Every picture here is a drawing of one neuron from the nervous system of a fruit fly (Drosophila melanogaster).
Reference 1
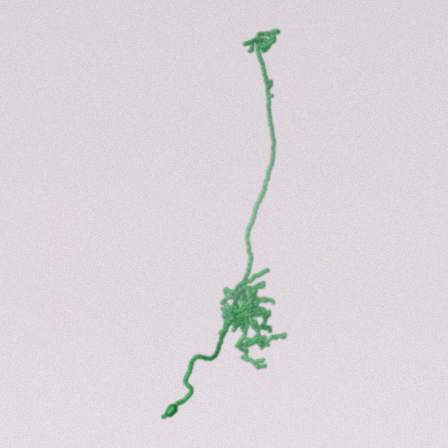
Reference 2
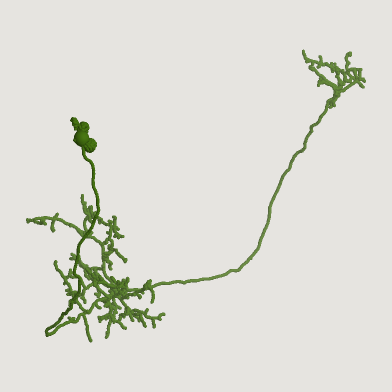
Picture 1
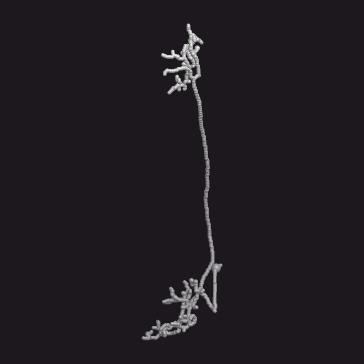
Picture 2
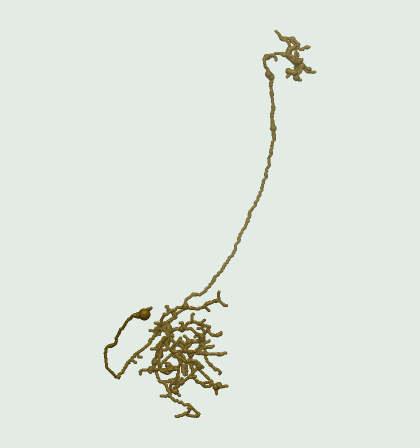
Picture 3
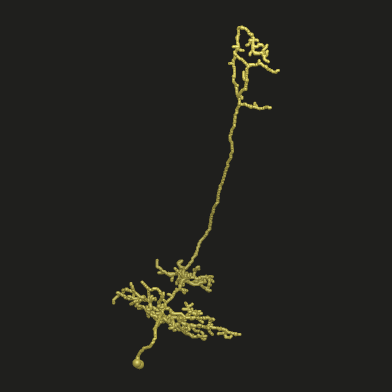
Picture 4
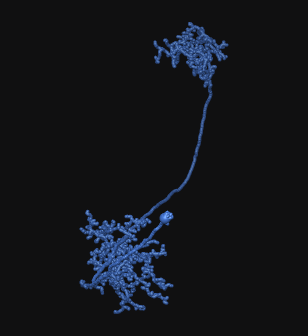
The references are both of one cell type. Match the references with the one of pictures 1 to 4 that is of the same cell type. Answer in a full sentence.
Picture 2 shows a neuron of the same cell type.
